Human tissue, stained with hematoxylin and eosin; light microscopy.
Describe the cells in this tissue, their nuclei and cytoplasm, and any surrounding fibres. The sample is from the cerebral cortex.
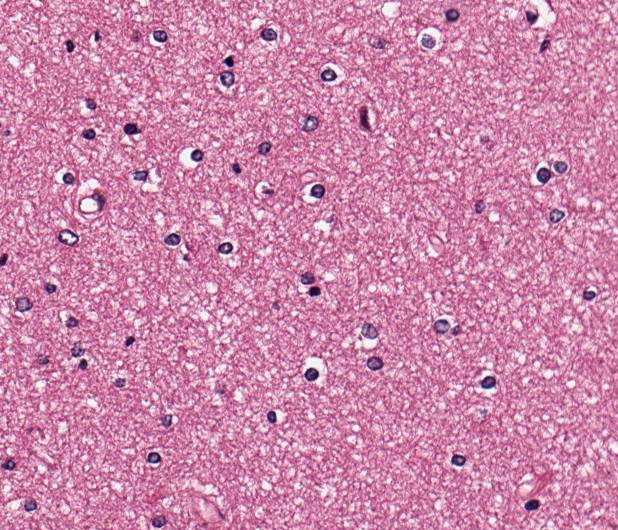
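Small cells lie singly, scattered fairly evenly over the entire field. Their nuclei are mostly small, round and darkly stained, and many of the round ones sit within a clear halo of unstained space. A few nuclei are elongated or rod-shaped instead; one such nucleus lies in the upper middle of the field.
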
